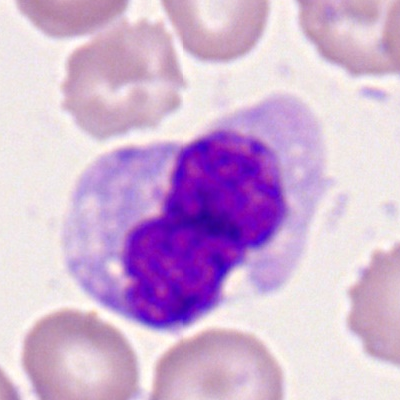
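Monocyte in a stained human blood smear, the cell at the centre of the field. Its two nuclear lobes lie on a diagonal, one upper right and one lower left. The chromatin is dark purple and coarsely clumped. Cytoplasm is plentiful and pale greyish blue-lilac. The outline is irregular, with a broad bulge of cytoplasm toward the upper right.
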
